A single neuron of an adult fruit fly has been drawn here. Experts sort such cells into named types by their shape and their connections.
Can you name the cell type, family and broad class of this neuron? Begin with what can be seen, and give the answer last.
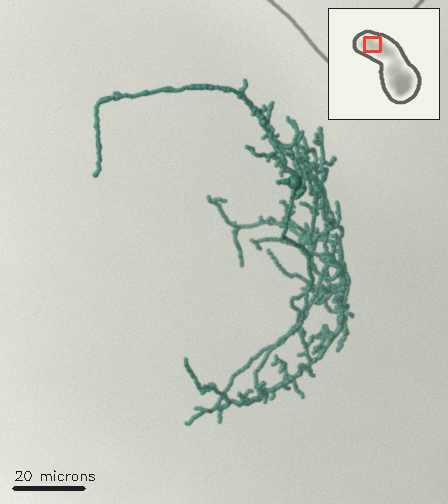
By the scale bar it is about 100 microns tall in this view. The picture shows dozens of branch ends. The cell type is IN08A024. The family is hemilineage 08A. This is a nerve-cord intrinsic neuron.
